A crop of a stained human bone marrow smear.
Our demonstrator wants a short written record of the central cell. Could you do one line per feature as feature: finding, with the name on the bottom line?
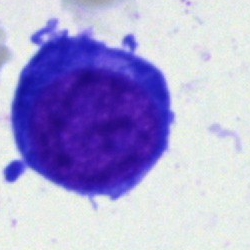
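Shape: roughly round outline
Chromatin: finely stippled, not coarsely clumped
Cytoplasm: just a narrow deep-blue rim round the nucleus
Edge: small rounded blebs sticking out, one at the lower left
Cell type: proerythroblast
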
